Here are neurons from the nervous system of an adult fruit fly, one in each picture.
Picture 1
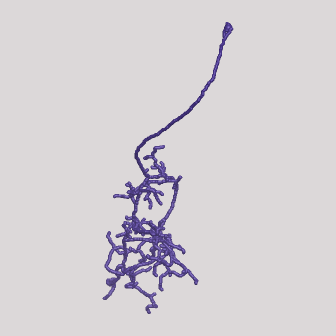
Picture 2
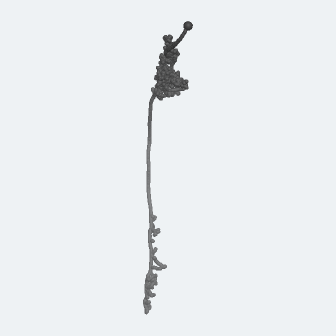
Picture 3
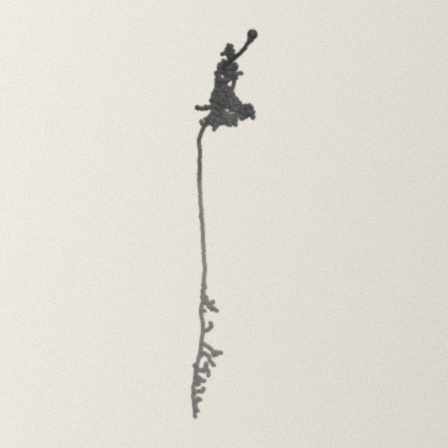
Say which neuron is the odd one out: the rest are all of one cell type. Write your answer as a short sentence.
Picture 1 is the odd one out.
